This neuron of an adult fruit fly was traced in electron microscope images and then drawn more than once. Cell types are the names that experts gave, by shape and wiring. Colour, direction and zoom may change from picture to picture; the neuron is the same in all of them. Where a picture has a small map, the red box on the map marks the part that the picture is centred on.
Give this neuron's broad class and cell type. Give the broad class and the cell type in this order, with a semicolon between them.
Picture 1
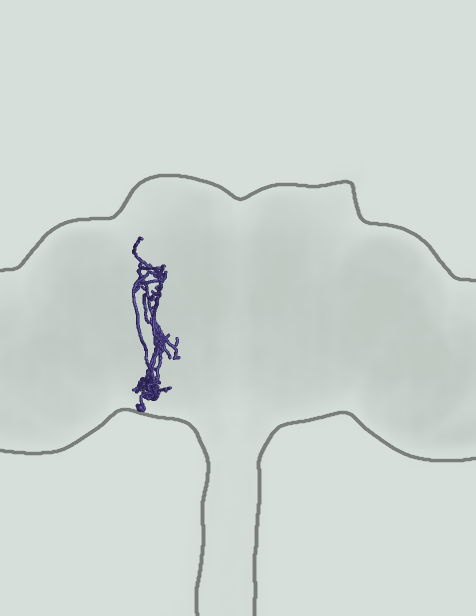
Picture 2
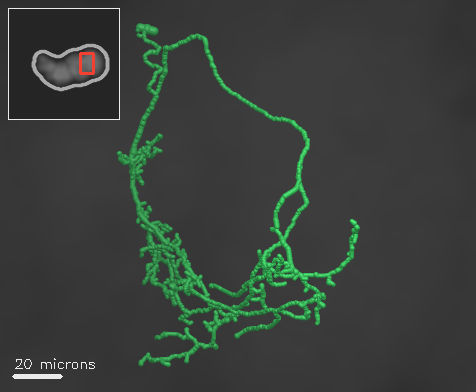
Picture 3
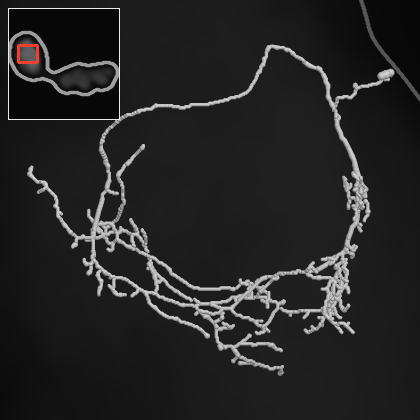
central-brain intrinsic neuron; PS291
